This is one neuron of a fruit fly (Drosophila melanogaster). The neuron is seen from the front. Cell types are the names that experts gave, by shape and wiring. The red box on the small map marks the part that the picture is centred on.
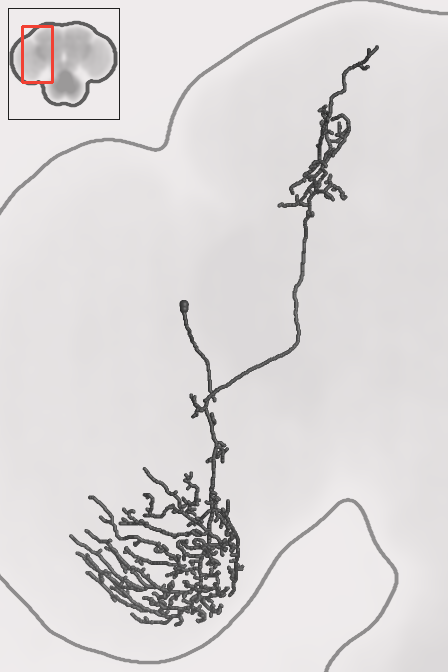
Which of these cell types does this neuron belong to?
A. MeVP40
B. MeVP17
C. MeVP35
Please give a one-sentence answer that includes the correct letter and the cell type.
Within the options, A, MeVP40, is the neuron's cell type.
